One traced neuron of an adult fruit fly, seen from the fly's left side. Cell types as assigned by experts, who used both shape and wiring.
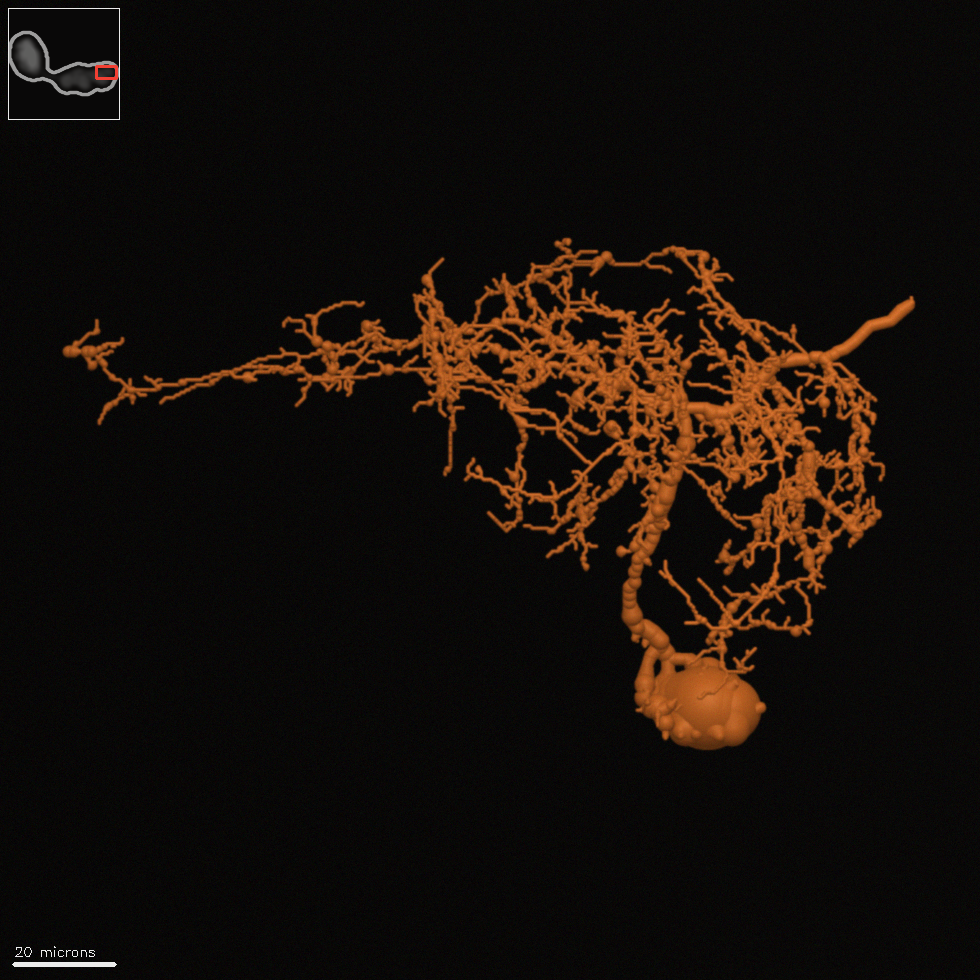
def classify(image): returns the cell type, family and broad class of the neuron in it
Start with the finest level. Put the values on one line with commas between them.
MNad23, MNad, motor neuron of the nerve cord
